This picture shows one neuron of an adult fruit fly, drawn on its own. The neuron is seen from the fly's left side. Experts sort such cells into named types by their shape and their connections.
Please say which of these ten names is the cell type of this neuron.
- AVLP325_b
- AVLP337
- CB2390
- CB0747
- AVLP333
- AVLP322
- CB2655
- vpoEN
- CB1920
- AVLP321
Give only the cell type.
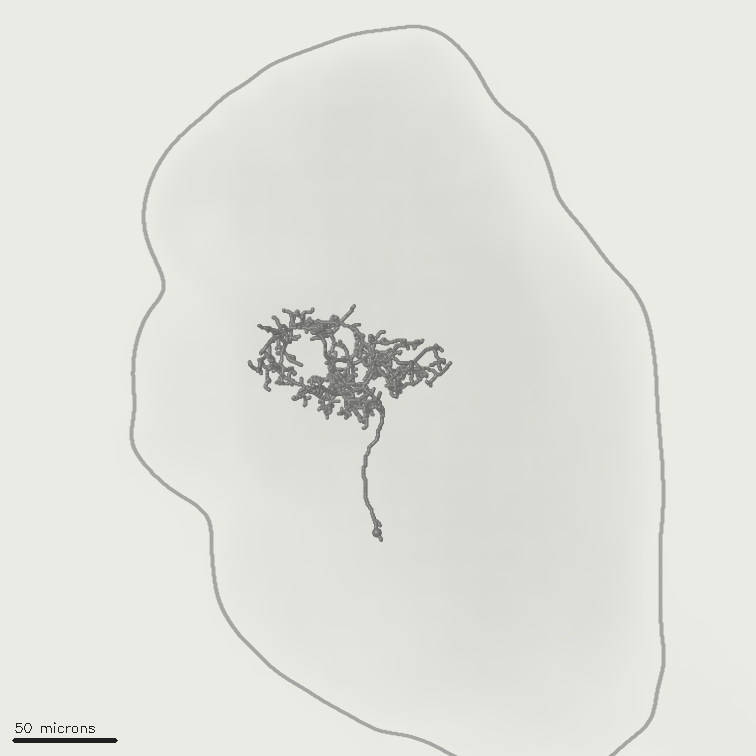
CB2390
